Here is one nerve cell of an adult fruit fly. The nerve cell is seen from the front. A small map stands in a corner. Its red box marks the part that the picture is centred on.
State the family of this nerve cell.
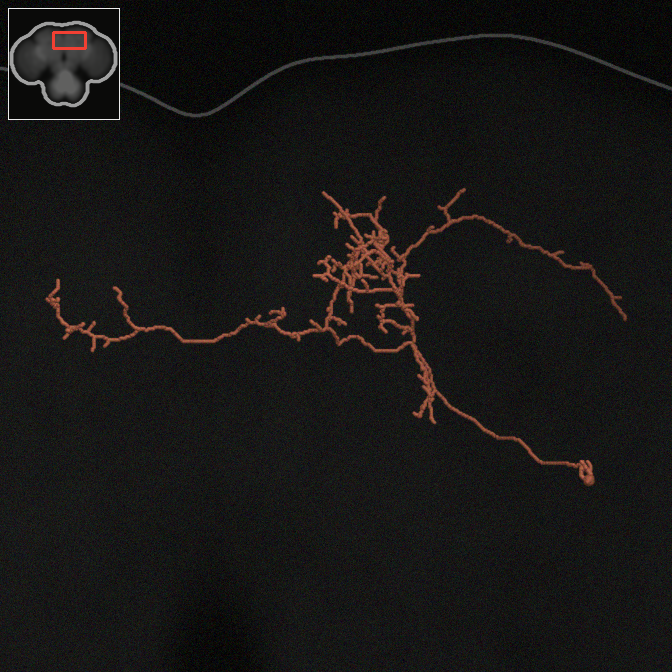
hemilineage CREl1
